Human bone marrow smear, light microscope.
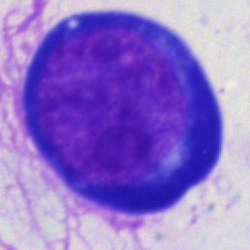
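Proerythroblast in the middle of a stained human bone marrow smear, taken point by point. The nucleus fills most of the cell, leaving a narrow rim of cytoplasm. That rim is deep blue and wider on the right side than on the left. At the lower right, beside the nucleus, the cytoplasm holds a paler zone.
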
